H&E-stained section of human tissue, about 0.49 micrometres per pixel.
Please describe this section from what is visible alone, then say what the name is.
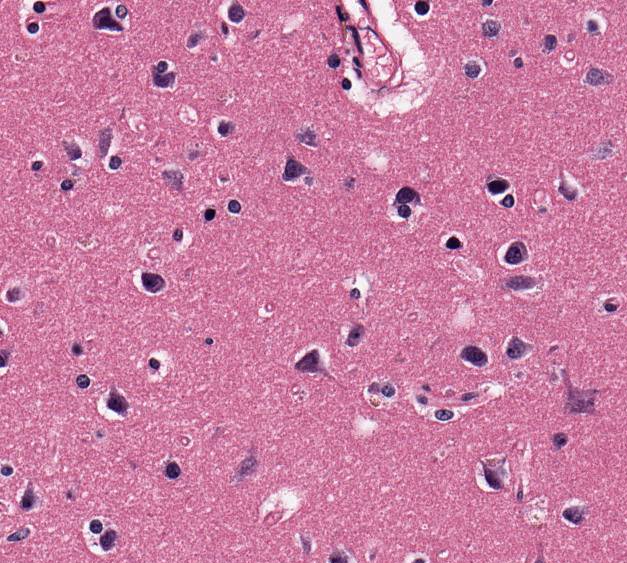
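Look at the background: the whole field is a finely granular pink neuropil, with cells scattered singly and no glands, tubules or epithelium. Between the cells the pink has a fine fibrillary texture, not coarse collagen bundles. Among the larger neurons, many small round dark nuclei with scant visible cytoplasm lie throughout. At the top centre, a vessel sits in a pale clear space. This is cerebral cortex.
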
